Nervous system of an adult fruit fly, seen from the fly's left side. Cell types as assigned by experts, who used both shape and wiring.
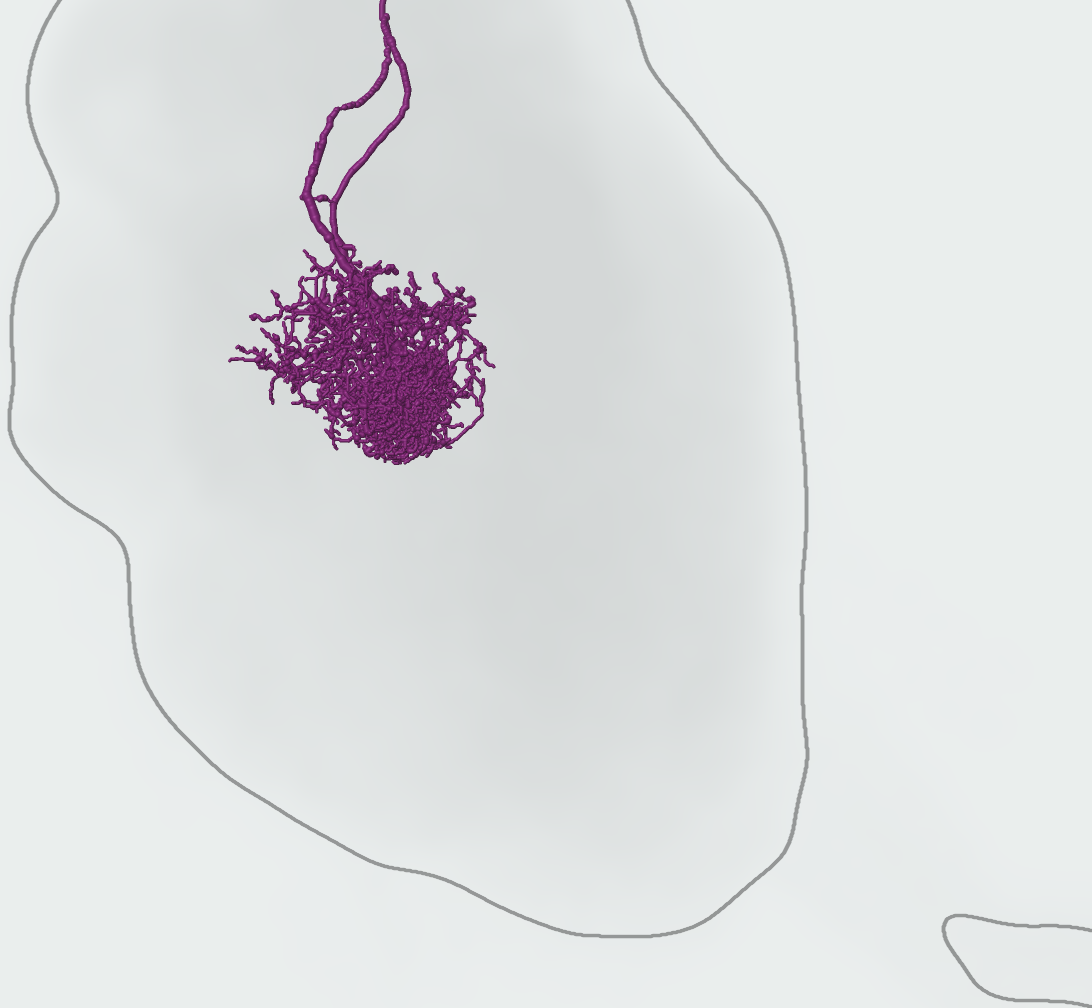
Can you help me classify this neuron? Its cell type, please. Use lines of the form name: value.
cell type: PVLP106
